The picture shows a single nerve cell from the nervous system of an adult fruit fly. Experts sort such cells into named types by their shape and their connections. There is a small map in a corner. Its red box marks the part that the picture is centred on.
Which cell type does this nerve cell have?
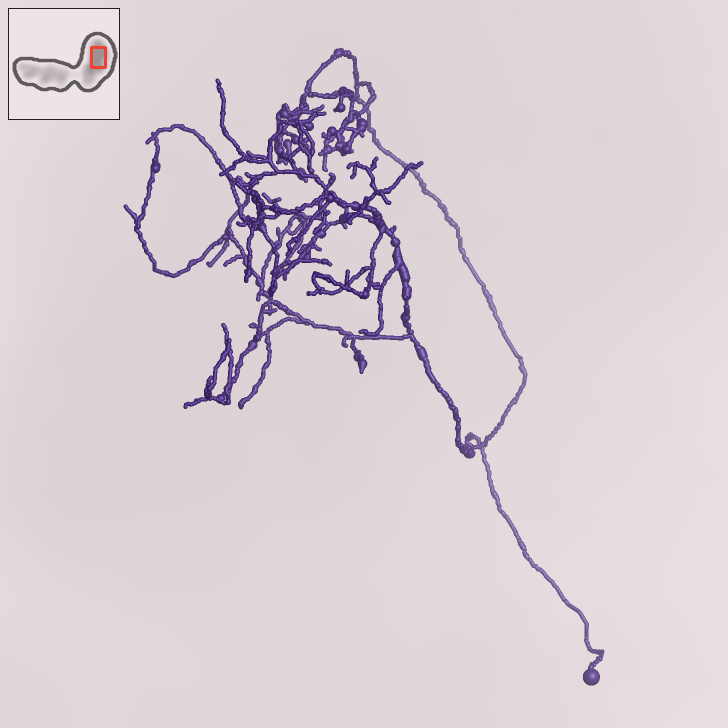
SLP240_b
